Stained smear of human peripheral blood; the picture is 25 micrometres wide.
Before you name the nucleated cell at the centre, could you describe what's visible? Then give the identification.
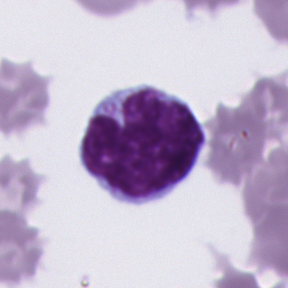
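I can't make out any nucleoli in this nucleus. Around it there's only a scant, pale bluish rim of cytoplasm, widest at the upper left beside the notch in the nucleus. I see no distinct coloured granules there either. So: a typical lymphocyte.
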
